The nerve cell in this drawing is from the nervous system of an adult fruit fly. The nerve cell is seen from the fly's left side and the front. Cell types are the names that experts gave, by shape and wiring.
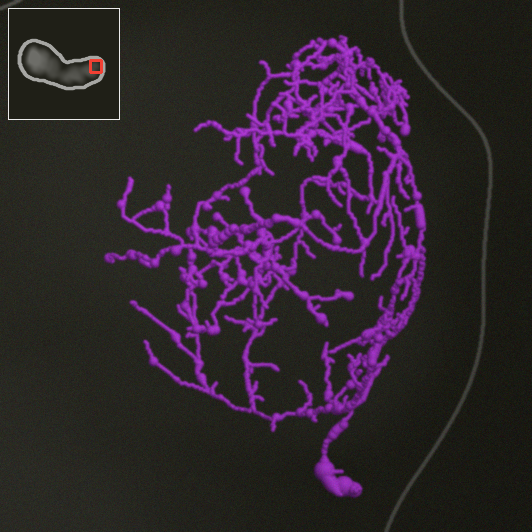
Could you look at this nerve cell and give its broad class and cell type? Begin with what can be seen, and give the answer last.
As drawn here it is taller than it is wide. Its broad class is nerve-cord intrinsic neuron. The cell type is INXXX279.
